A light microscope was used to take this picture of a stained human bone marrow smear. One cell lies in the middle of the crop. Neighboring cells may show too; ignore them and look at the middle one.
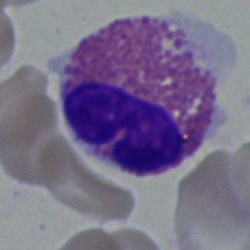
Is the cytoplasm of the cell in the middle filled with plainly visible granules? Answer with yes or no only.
Yes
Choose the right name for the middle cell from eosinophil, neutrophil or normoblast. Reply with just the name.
eosinophil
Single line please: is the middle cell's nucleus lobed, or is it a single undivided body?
The nuclear material is gathered into one compact round, oval or kidney-shaped mass.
